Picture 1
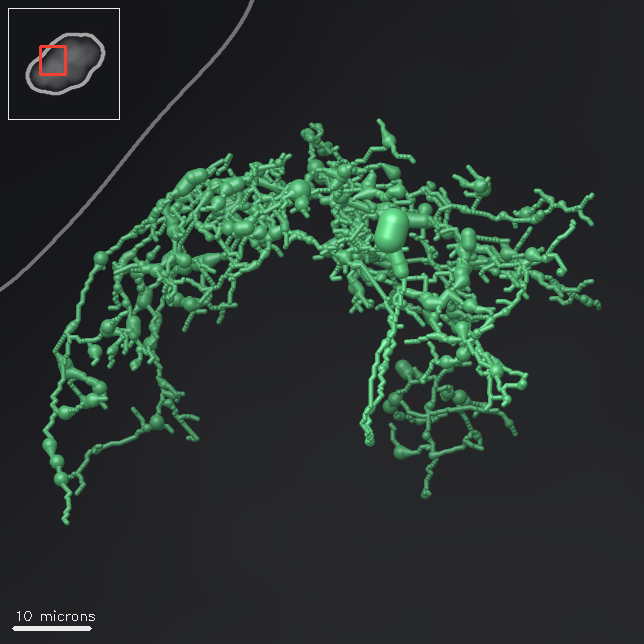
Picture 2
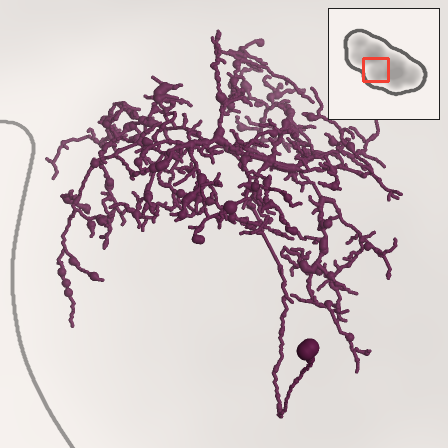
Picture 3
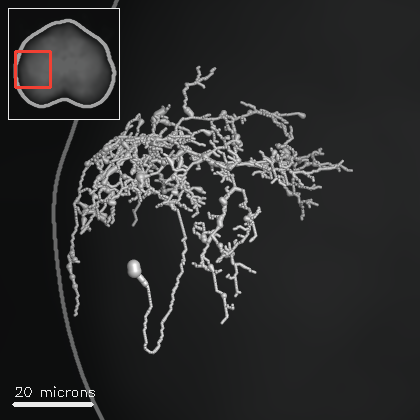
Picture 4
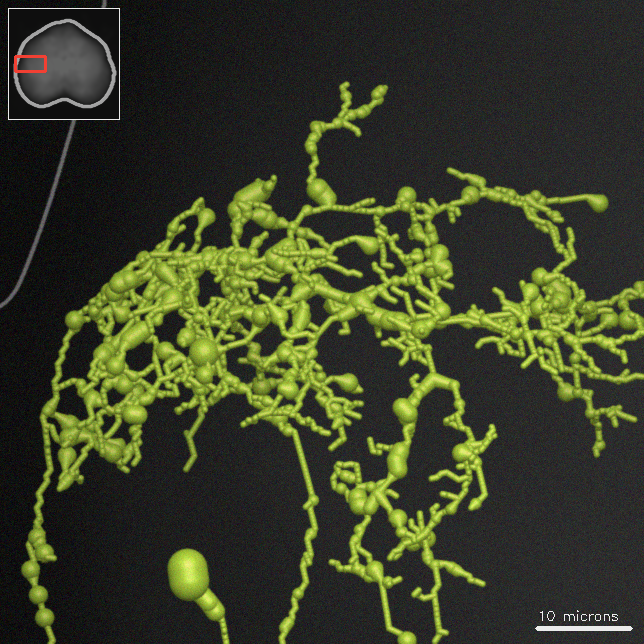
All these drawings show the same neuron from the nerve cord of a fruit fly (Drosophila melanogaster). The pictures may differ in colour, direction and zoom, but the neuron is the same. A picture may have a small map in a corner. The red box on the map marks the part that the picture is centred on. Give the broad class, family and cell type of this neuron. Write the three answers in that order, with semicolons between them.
nerve-cord intrinsic neuron; hemilineage 08A; IN08A029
